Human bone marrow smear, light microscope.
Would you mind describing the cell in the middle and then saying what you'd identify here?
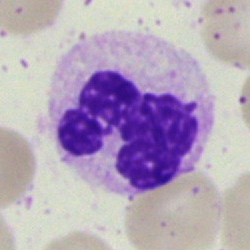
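The outline of this cell is roughly round and smooth. Its chromatin stains dark purple and is coarsely clumped. No nucleoli are visible within the nucleus, and the cytoplasm contains no vacuoles. The cell is a segmented neutrophil.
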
